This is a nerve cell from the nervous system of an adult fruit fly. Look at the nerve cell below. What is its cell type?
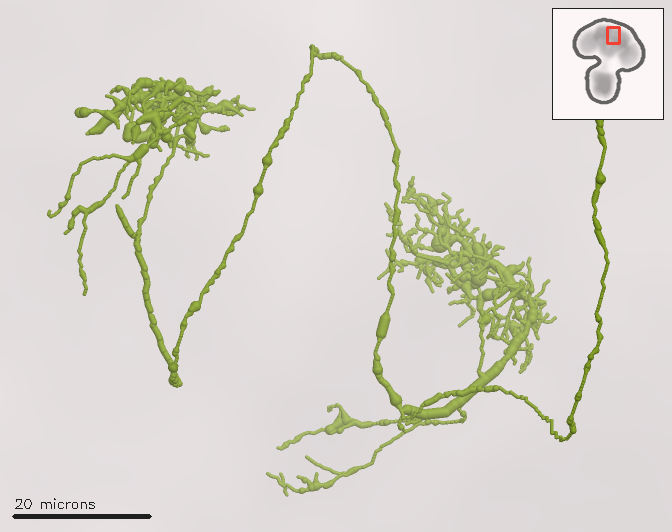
hDeltaL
